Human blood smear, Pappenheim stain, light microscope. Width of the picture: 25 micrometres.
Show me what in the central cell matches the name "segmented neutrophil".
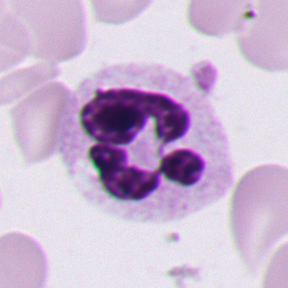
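We are looking at a segmented neutrophil. Its nucleus is divided into several lobes, set in a ring around a pale central space, and the chromatin in them is dark purple and densely clumped.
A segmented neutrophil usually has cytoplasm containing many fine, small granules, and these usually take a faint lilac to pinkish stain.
That is what you find here: the cytoplasm holds fine lilac granules scattered evenly through it. There is plenty of cytoplasm, and it is a pale pinkish-lilac.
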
